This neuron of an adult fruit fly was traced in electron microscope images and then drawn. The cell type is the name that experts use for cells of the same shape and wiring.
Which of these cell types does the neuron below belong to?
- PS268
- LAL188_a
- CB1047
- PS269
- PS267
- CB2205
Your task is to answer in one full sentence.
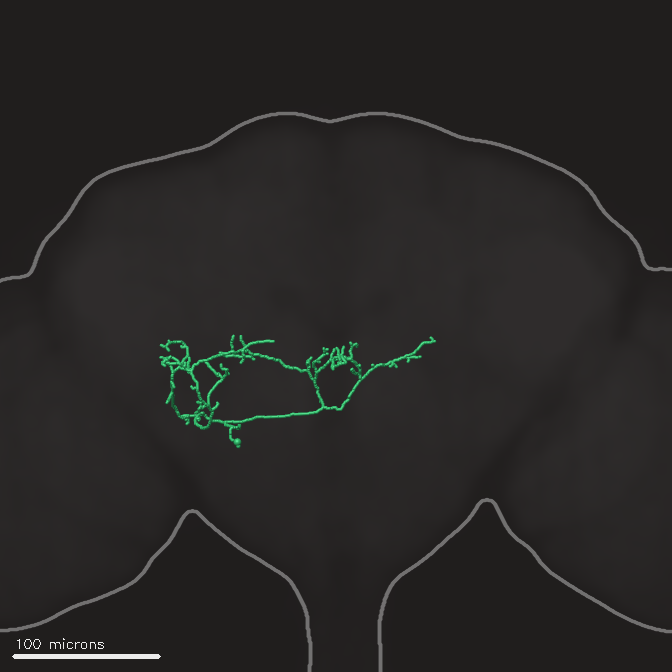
The cell type name PS269 applies to this neuron.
